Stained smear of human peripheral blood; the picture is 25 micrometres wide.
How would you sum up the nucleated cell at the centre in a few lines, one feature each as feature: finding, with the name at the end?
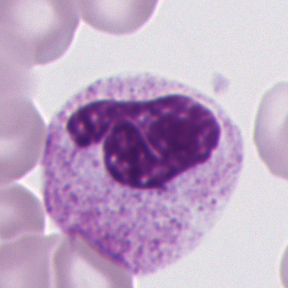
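Nucleus: folded over on itself, with a curved crease running across it
Position: nucleus in the upper half, a wide band of cytoplasm left below
Chromatin: dark purple, small paler spots scattered through it
Cytoplasm: filled with fine pink-purple granules
Size: nucleus about 13 by 8 micrometres
Name: segmented neutrophil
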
